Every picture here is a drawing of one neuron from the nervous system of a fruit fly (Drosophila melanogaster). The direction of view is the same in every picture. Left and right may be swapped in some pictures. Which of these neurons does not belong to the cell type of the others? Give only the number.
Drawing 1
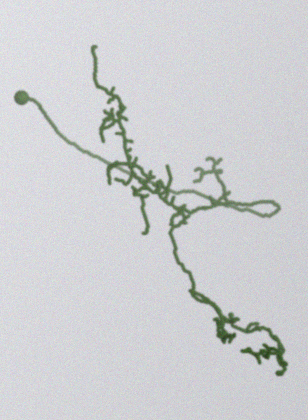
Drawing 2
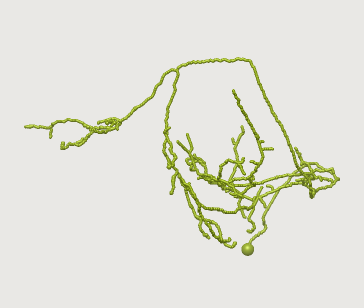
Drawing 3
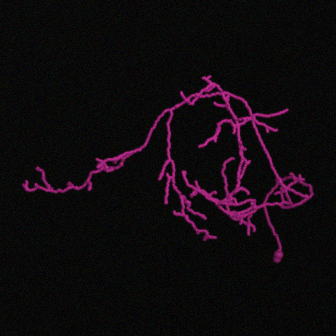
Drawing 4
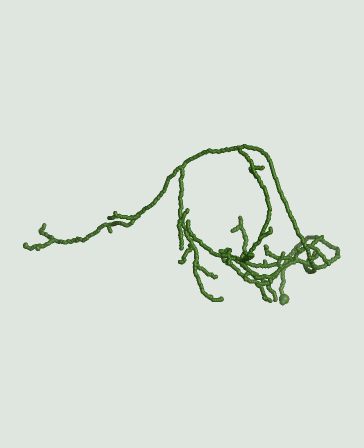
1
